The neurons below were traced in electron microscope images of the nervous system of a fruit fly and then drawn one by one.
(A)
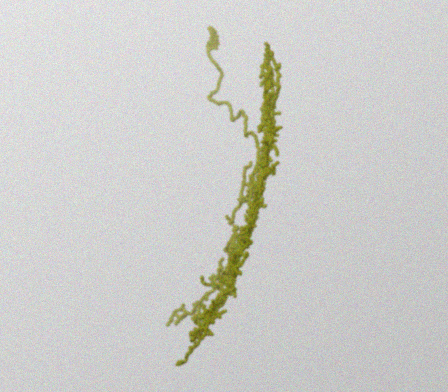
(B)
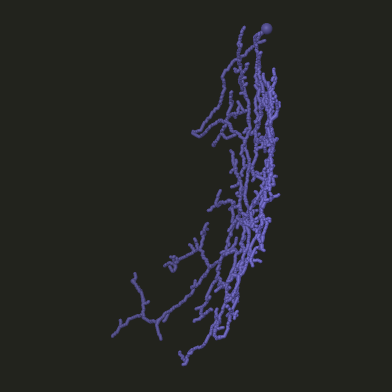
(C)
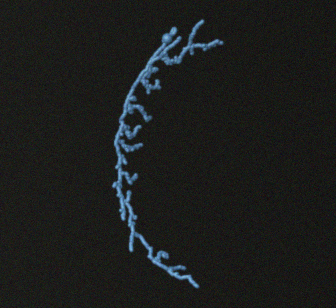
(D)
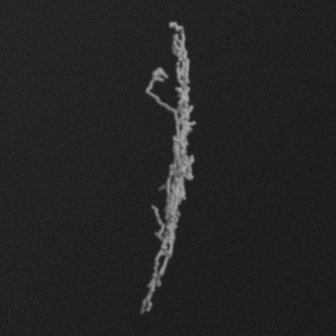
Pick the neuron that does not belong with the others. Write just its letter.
C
